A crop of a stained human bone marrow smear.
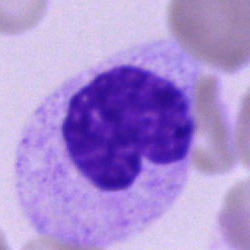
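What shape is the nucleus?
Kidney-shaped, with a single notch on its lower edge.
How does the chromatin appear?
Dark purple and clumped, with small paler patches between the clumps.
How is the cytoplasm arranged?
It is abundant, forming a wide rim that is broadest on the left and lower side, while the nucleus sits off-centre toward the upper right.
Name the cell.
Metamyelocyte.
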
